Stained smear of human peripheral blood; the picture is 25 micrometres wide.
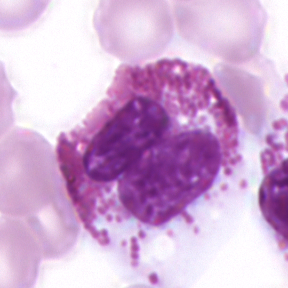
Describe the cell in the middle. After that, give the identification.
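Nucleus: two lobes; chromatin dark purple, coarsely clumped. Cytoplasm: crowded with coarse, round granules of even size, reddish pink. Cell: eosinophil.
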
